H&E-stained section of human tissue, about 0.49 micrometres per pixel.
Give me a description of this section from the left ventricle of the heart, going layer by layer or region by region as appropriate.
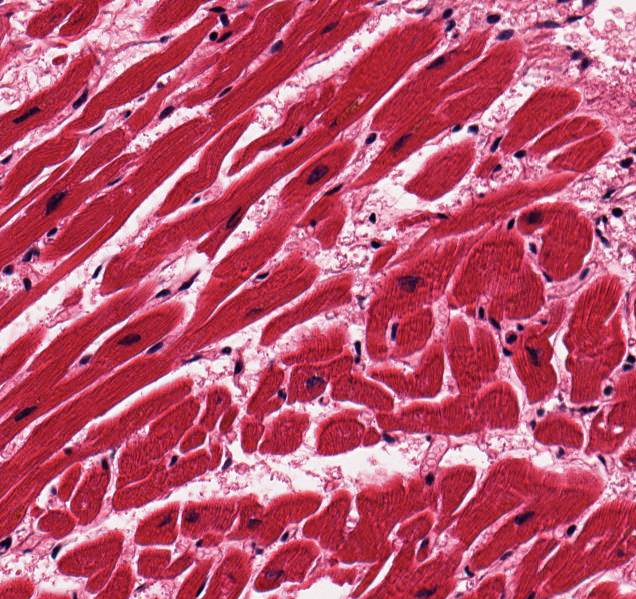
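Look at the upper left: the muscle fibres there are cut lengthwise and run diagonally from lower left to upper right, whereas toward the lower right they're cut across or obliquely. You can see them branching and joining up with neighbouring fibres. Their cytoplasm is deeply eosinophilic, a dark pink-red. Between the fibres there's pale, loose, wispy material, not dense collagen.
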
